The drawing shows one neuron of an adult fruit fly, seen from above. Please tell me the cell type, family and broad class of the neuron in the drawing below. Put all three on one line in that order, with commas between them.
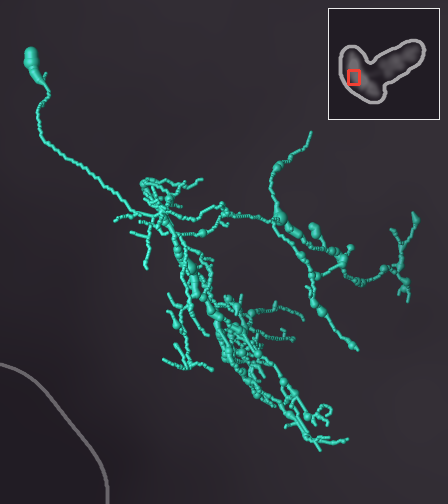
GNG412, hemilineage TRdl_b, central-brain intrinsic neuron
